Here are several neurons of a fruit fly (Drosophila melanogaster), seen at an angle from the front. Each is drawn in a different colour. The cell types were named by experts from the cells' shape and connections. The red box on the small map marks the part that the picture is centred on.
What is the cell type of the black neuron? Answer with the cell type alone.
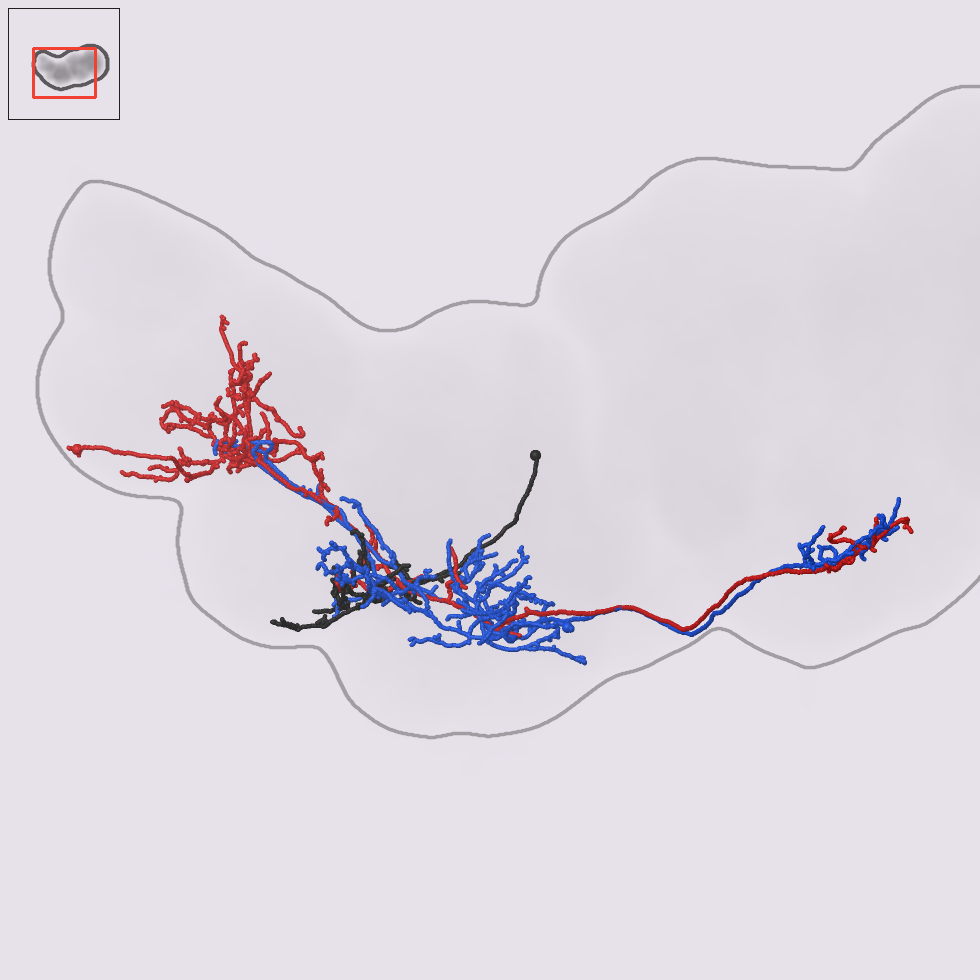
IN09B054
